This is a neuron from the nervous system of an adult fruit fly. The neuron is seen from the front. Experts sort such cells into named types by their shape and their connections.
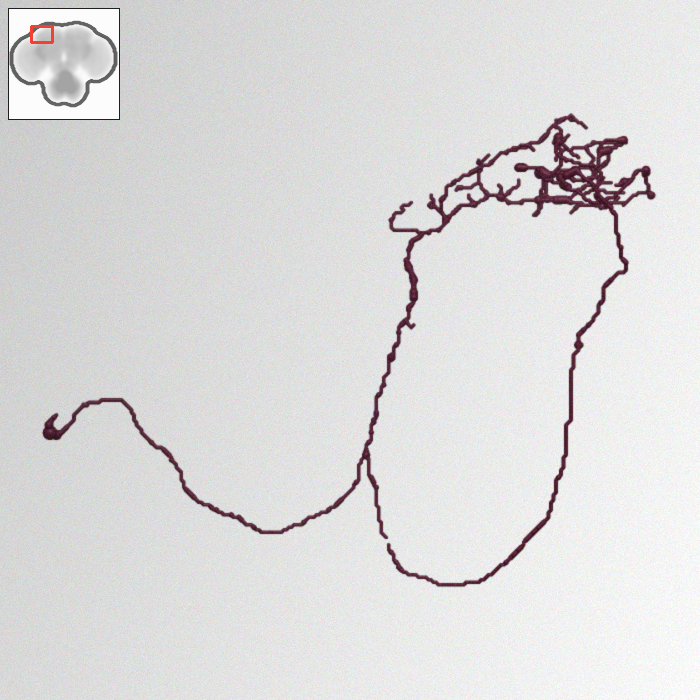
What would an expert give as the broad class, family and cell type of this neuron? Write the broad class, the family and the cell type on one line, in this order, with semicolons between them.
central-brain intrinsic neuron; hemilineage SLPal1; CB1392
